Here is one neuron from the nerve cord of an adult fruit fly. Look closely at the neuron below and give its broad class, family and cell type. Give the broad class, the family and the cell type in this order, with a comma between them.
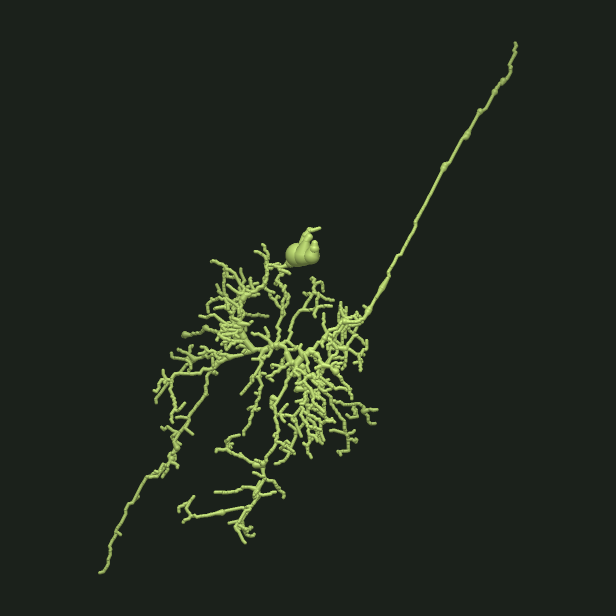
motor neuron of the nerve cord, hemilineage 06A, MNad10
